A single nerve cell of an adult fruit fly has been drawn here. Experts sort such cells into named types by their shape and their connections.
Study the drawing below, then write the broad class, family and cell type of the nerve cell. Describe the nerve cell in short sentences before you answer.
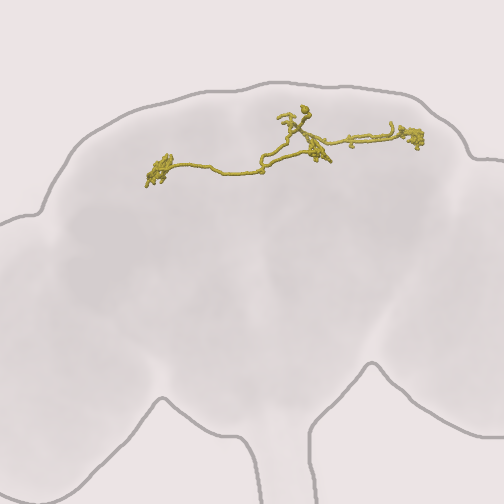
Its cell body lies at the top of the picture. As drawn here it is more than twice as wide as it is tall. Its broad class is central-brain intrinsic neuron. Its family is called class DAN. It is of cell type PAM11.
